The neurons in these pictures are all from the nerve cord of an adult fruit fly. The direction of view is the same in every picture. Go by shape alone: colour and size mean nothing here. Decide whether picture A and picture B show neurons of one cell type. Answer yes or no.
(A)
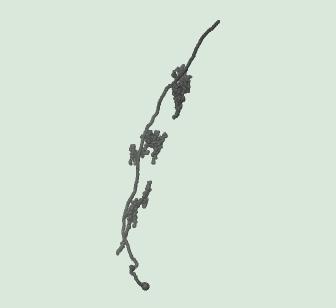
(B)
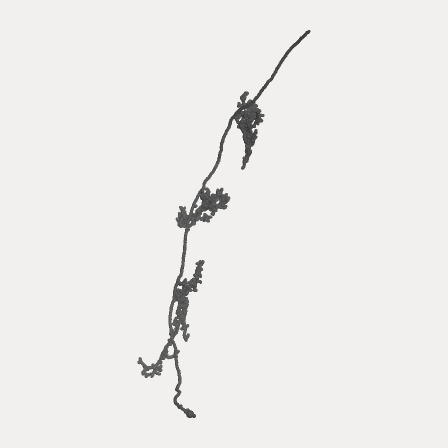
yes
